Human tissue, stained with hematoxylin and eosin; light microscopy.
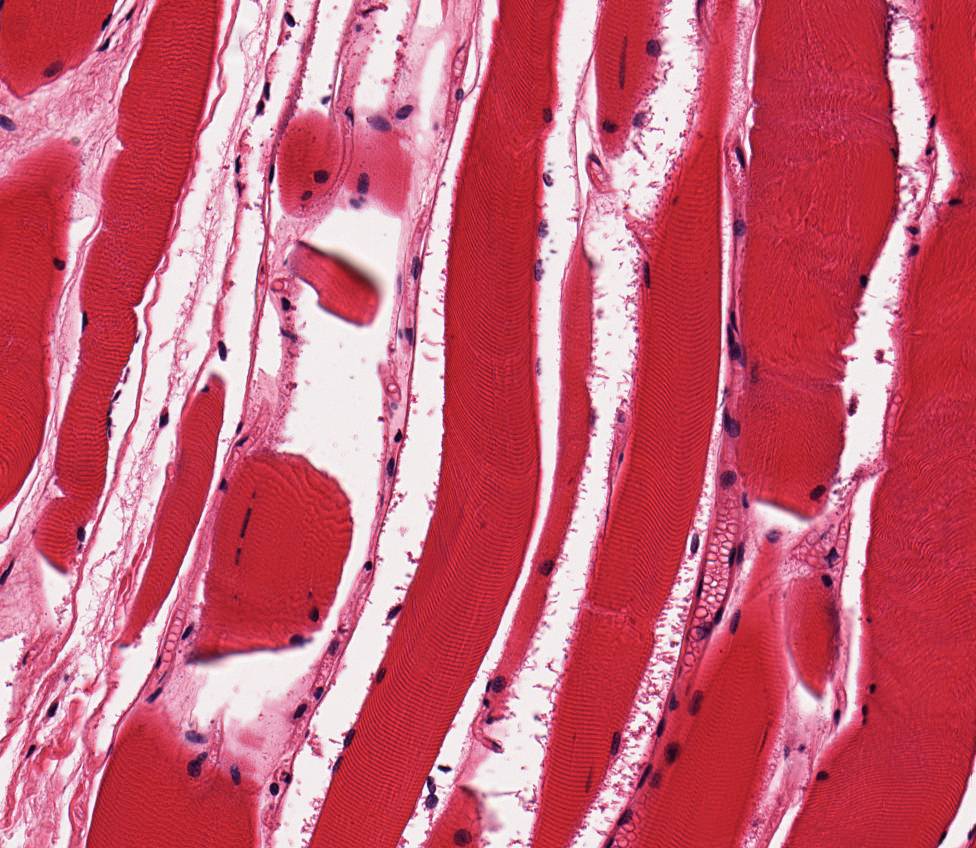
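Skeletal muscle, haematoxylin and eosin. Long, unbranched-looking fibres lie side by side, running nearly vertically with a tilt from lower left to upper right. Fine, regular cross-striations mark their length. Dark, flattened nuclei sit at the fibre edges, just beneath the surface, and the cytoplasm stains a deep, intense red.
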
